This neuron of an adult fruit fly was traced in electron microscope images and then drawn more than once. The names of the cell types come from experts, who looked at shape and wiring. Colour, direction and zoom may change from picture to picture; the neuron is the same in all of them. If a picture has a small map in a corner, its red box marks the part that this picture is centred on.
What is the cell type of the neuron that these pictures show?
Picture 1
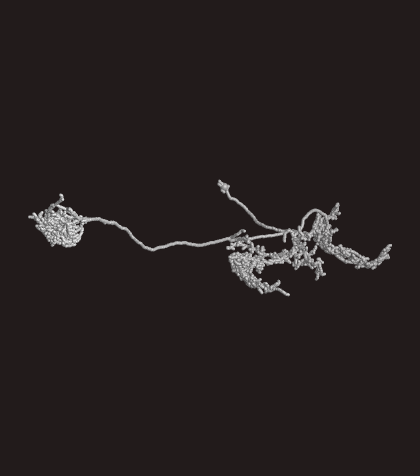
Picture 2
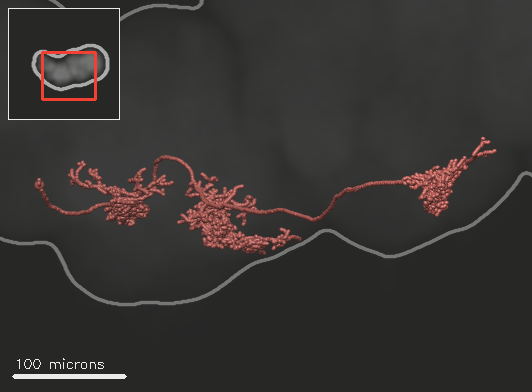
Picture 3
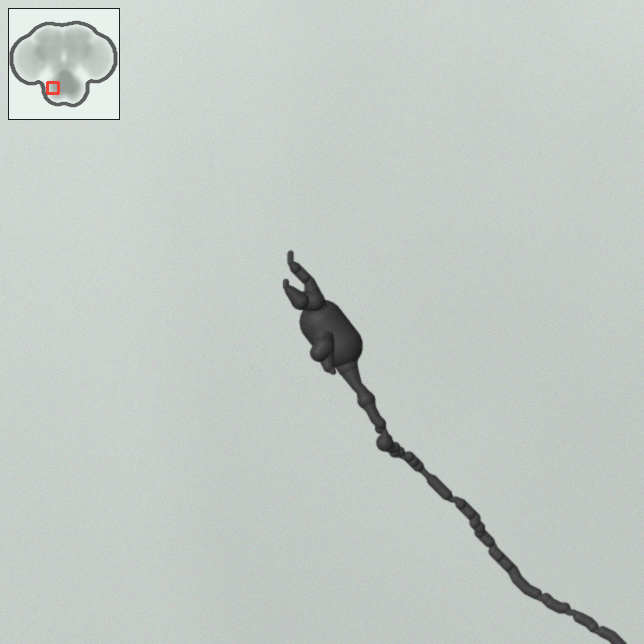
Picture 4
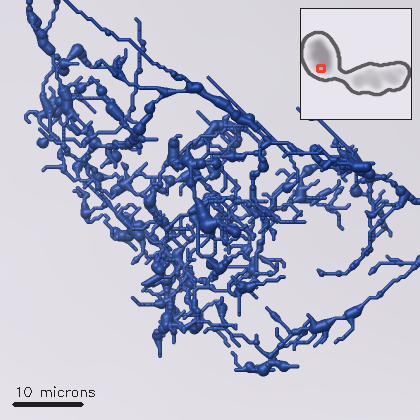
AN09B014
